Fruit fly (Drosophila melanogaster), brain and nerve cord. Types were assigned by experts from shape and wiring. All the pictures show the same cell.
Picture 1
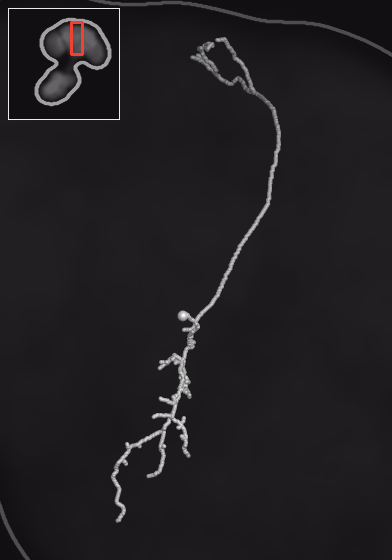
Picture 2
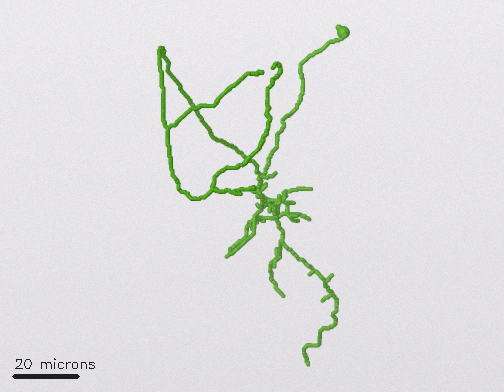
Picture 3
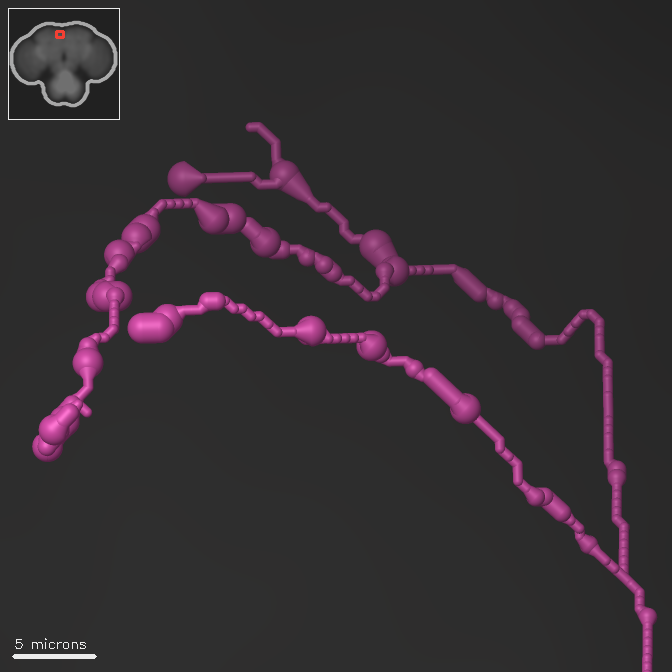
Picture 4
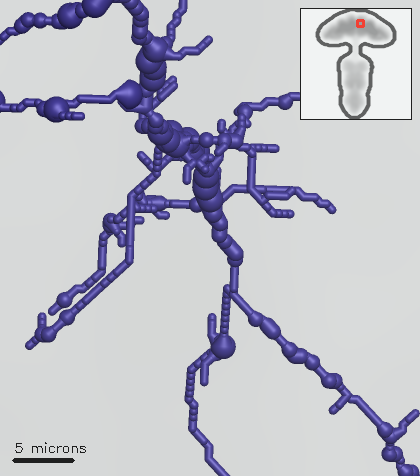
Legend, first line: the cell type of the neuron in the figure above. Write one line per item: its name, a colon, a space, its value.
cell type: GNG597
